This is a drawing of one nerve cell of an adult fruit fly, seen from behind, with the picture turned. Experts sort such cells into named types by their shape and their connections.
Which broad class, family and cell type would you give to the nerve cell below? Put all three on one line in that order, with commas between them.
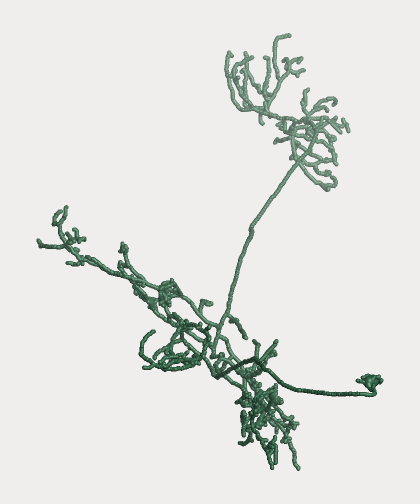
ascending neuron, hemilineage 17A, AN17A008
